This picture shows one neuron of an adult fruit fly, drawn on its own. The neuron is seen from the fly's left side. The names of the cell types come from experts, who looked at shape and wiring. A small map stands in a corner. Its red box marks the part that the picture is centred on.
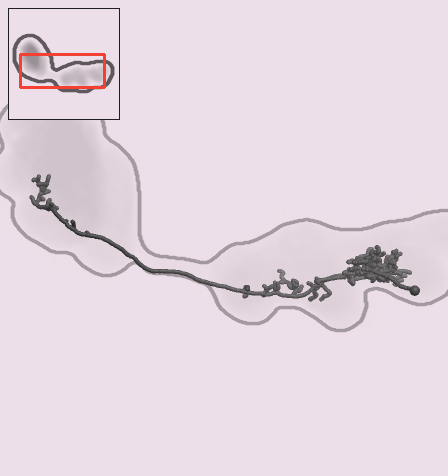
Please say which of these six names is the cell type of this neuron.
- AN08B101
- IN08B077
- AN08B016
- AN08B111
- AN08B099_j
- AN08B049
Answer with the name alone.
AN08B016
